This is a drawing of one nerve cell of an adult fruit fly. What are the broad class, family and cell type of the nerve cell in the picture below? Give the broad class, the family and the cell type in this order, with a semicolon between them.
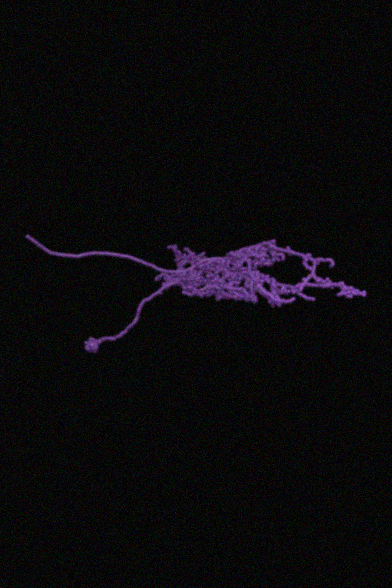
motor neuron of the nerve cord; hemilineage 16B; MNhm03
